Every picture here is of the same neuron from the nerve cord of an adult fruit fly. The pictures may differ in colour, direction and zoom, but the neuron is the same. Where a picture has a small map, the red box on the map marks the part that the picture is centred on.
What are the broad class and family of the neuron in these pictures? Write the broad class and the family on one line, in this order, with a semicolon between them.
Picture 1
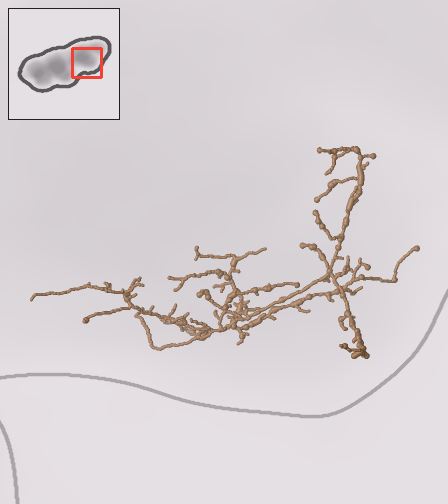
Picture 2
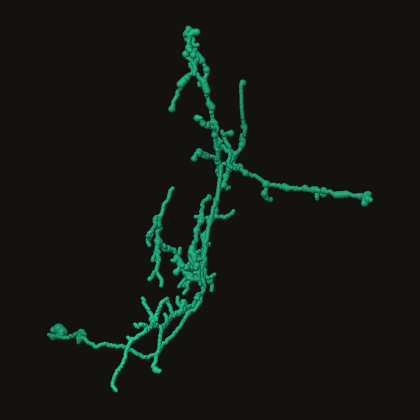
nerve-cord intrinsic neuron; hemilineage 14A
